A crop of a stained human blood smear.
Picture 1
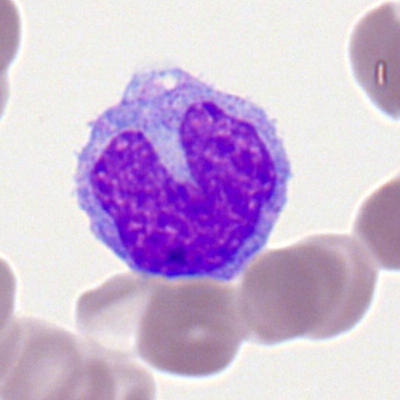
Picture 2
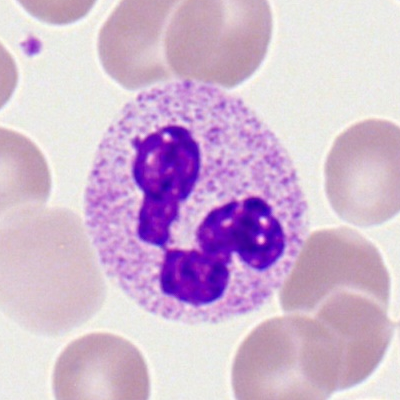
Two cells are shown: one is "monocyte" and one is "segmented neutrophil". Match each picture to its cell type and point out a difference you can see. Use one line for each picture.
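The cell in picture 1 is a monocyte. A single small clear spot lies in the cytoplasm at the top edge of the cell.
The cell in picture 2 is a segmented neutrophil. No vacuoles are seen in the cytoplasm.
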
